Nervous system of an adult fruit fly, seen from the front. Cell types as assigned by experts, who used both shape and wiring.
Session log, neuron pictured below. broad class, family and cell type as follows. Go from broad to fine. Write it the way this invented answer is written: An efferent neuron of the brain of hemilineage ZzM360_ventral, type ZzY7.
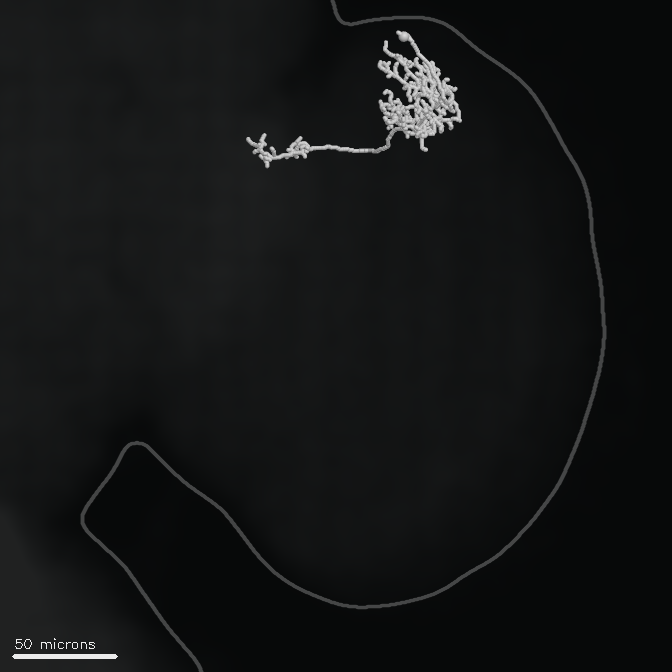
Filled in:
An optic-lobe intrinsic neuron of the Tm family, type Tm16.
